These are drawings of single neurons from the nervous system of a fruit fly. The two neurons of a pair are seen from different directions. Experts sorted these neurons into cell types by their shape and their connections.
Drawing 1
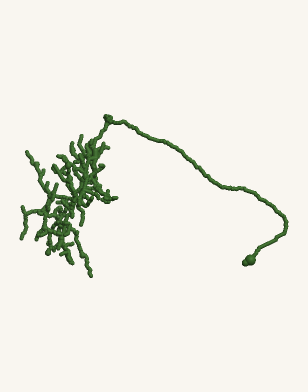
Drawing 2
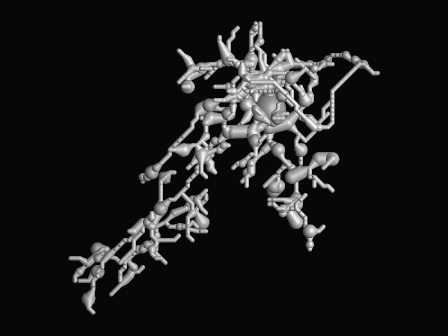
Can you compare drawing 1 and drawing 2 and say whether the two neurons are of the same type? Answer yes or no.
no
